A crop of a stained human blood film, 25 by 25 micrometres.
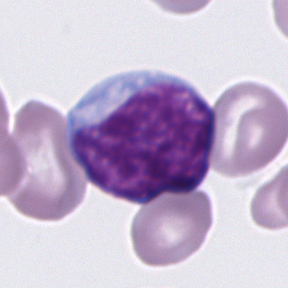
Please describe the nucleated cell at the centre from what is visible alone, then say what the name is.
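Let me see: the cytoplasm is a pale blue crescent along the upper left side of the cell. It shows no distinct granules, and I see no vacuoles. Red cells press against it on the left, right and lower sides. Across, it's about 13 micrometres; the nucleus is about 13 by 10 micrometres and fills about 80% of the cell's area. So this is a myeloblast.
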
